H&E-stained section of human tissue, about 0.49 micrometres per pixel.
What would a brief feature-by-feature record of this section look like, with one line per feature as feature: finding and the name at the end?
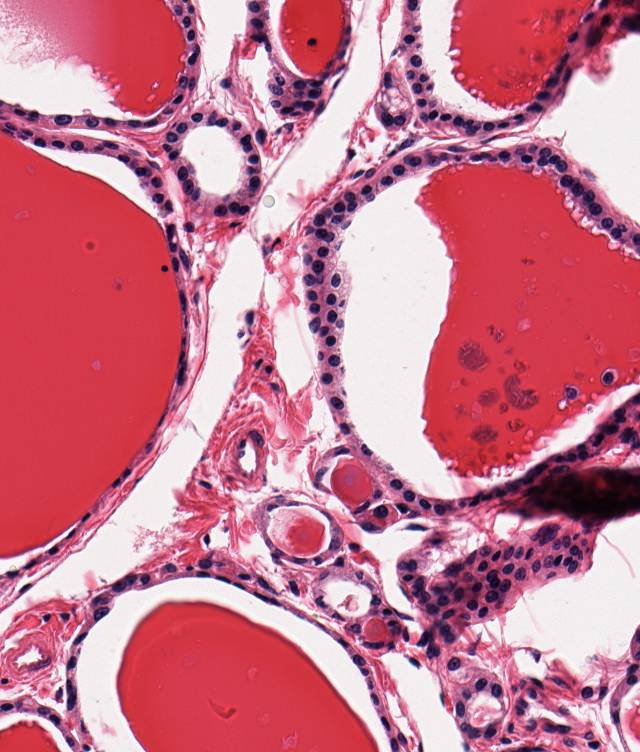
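Follicles: rounded, widely varying in size, largest at left and upper right
Lining nuclei: round, dark-staining, in an even row
Colloid: homogeneous, deep red, filling most lumens
Right large follicle: rounded darker clumps, a few cells in lower part
Tissue: thyroid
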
